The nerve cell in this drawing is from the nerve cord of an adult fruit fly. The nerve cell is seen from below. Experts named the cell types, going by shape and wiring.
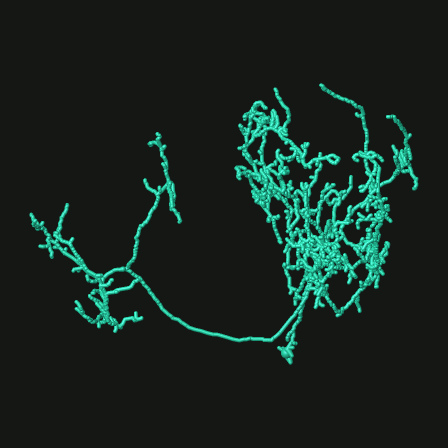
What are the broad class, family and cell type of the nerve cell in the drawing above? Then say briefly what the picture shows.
It is a nerve-cord intrinsic neuron. The family is hemilineage 19B. It is of cell type IN19B035. The picture shows dozens of branch ends. As drawn here it is wider than it is tall.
